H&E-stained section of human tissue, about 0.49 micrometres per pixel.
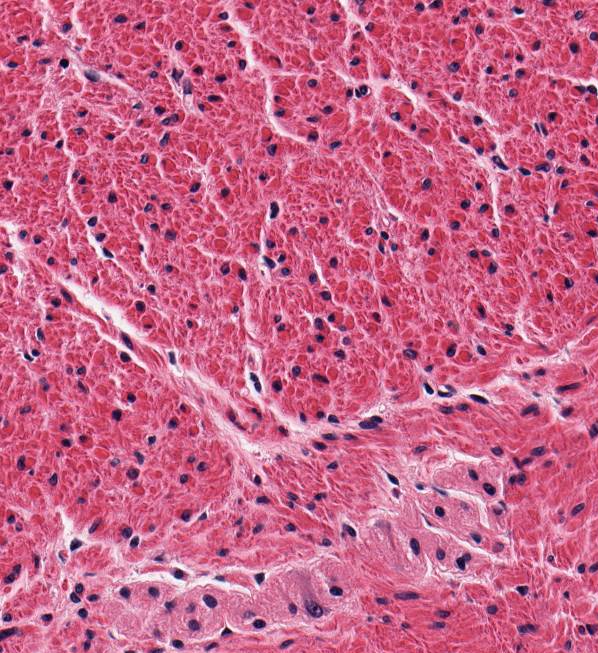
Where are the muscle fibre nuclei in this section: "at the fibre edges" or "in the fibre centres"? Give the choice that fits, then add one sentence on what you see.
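In the fibre centres. Many fibre profiles hold a single dark blue nucleus lying centrally rather than at the edge.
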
